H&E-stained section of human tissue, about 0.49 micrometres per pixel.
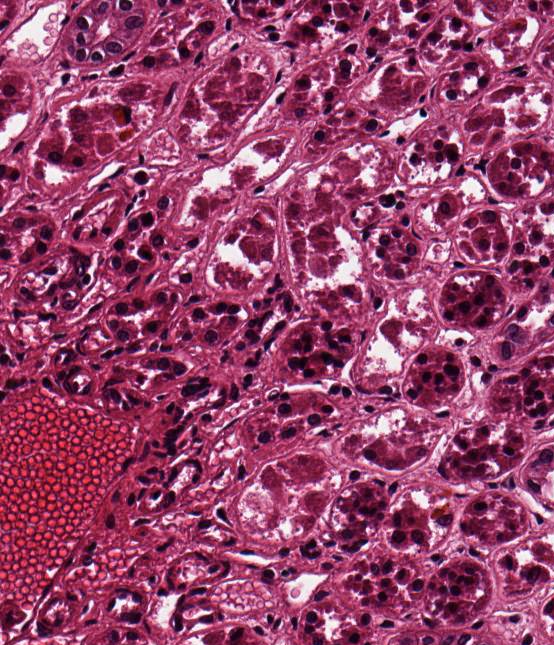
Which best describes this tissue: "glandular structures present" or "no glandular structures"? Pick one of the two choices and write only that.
Glandular structures present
